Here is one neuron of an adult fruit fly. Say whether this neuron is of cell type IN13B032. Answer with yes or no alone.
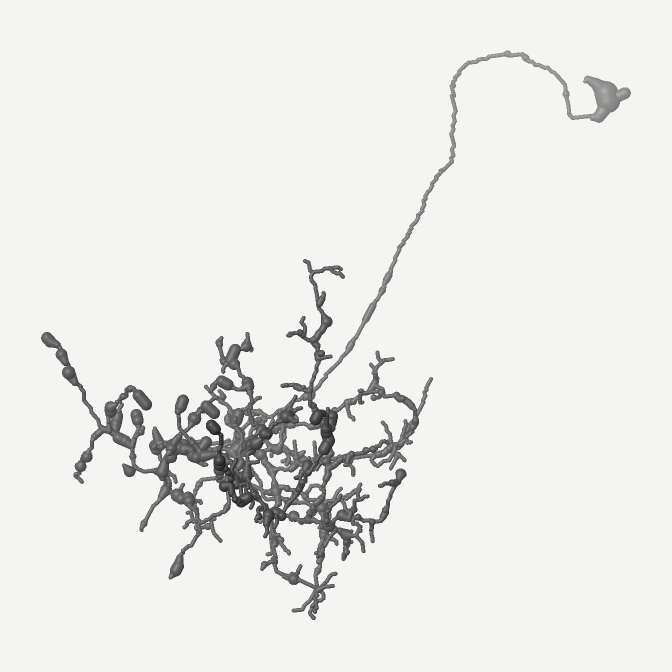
no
